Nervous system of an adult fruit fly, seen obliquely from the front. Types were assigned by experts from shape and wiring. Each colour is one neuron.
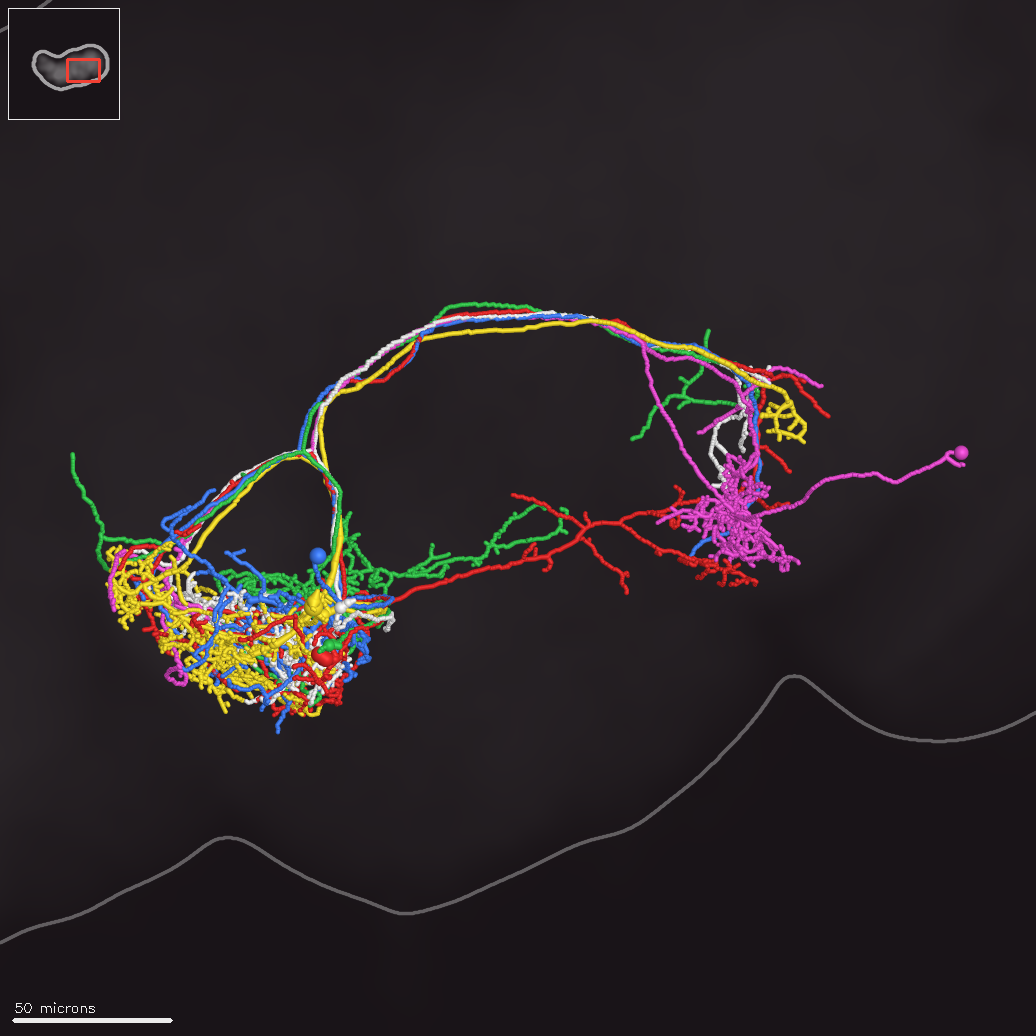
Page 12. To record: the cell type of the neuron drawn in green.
CB3646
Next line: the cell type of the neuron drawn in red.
CB3588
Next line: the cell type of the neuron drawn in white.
CB3631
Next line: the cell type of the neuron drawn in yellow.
CB1076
